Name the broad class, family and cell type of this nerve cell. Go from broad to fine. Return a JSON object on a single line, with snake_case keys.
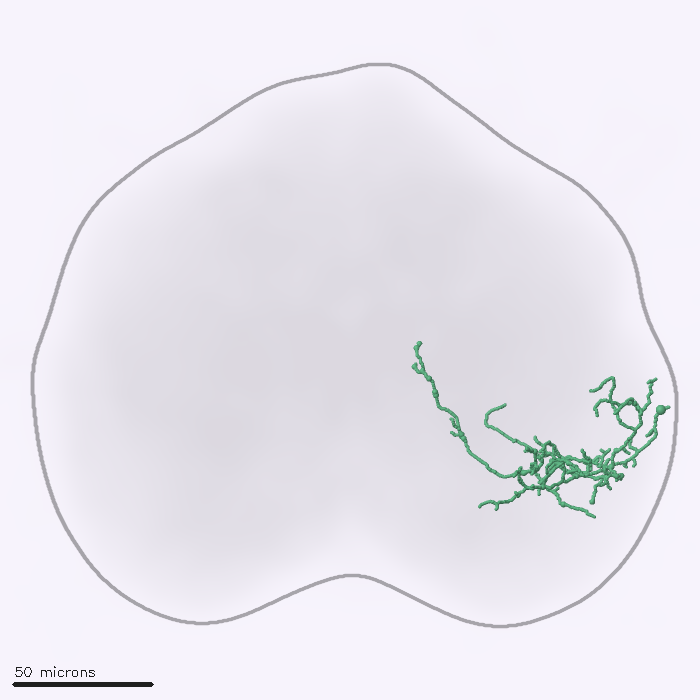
{"broad_class": "nerve-cord intrinsic neuron", "family": "hemilineage 20A.22A", "cell_type": "IN20A.22A071"}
